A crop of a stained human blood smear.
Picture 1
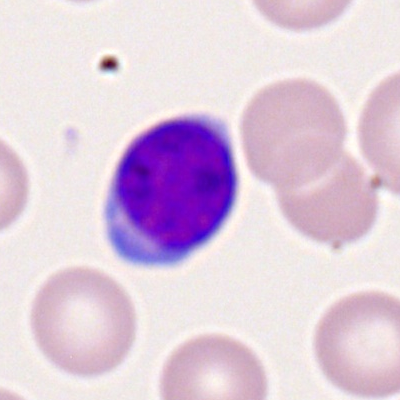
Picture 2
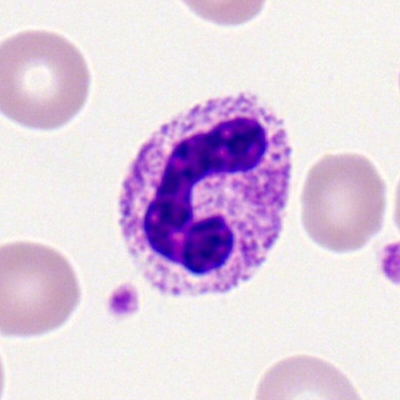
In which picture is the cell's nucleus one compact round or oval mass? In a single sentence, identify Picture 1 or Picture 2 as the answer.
A nucleus forming one compact round or oval mass is found in Picture 1.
